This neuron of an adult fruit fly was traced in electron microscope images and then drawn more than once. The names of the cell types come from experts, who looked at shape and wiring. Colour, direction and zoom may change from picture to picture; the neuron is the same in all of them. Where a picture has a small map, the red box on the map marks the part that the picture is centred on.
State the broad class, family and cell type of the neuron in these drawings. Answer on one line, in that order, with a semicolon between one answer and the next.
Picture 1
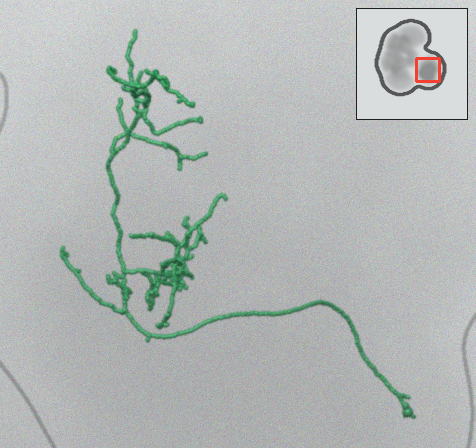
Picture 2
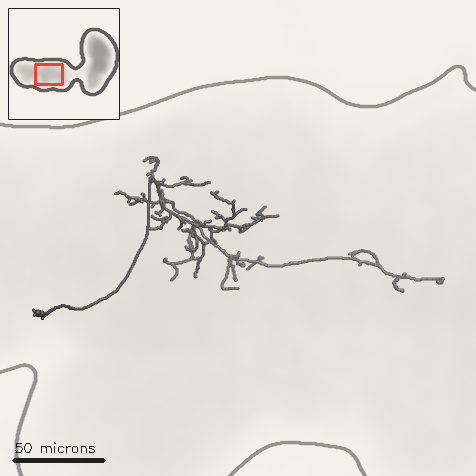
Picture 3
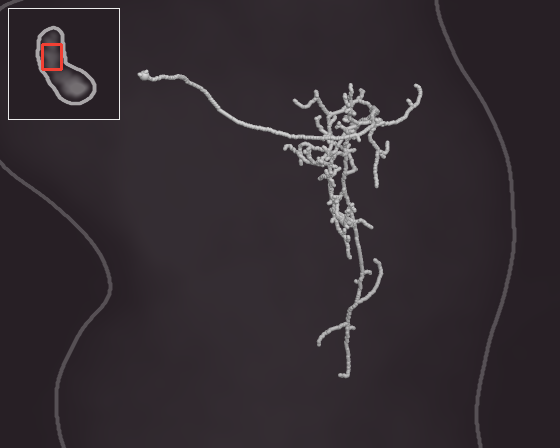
nerve-cord intrinsic neuron; hemilineage 06A; IN06A116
